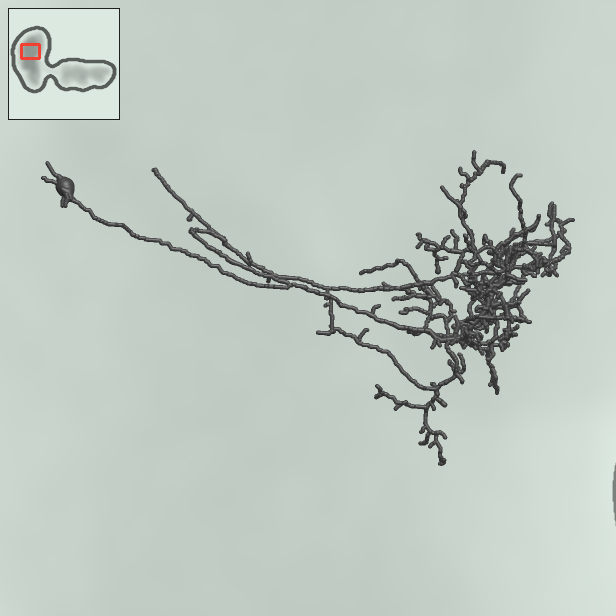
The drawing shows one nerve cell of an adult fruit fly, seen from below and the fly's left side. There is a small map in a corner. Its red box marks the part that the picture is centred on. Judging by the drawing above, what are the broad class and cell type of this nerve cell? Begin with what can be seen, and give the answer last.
The picture shows dozens of branch ends. As drawn here it is wider than it is tall. Its broad class is central-brain intrinsic neuron. The cell type is WED008.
